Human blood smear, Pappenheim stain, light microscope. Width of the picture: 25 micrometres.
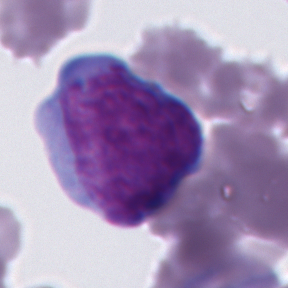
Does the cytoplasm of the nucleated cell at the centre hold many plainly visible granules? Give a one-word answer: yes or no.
No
